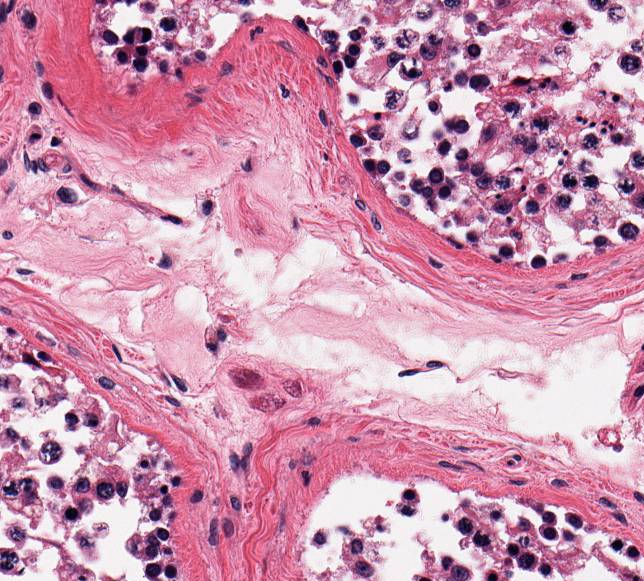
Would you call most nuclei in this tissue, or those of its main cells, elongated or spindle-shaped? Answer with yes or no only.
No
